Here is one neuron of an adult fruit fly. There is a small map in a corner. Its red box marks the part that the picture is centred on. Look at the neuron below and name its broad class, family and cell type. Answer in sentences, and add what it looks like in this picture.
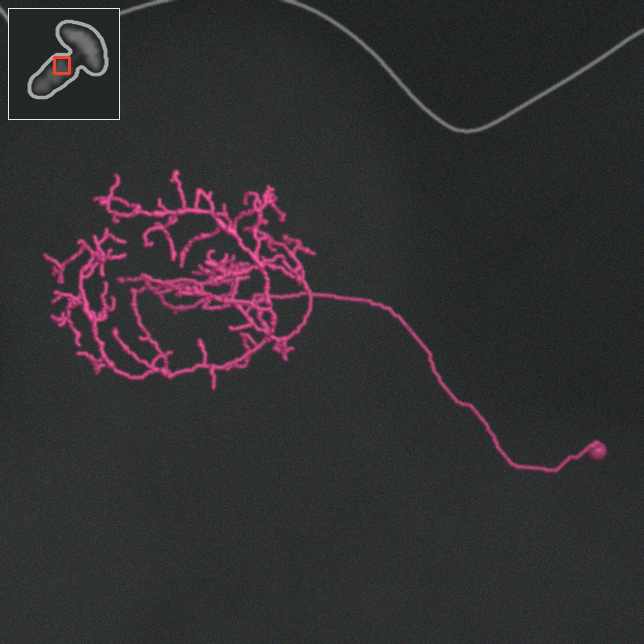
It is a nerve-cord intrinsic neuron. Its family is hemilineage 14A. It is of cell type IN14A024. It lies in the nerve cord. The picture shows dozens of branch ends.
